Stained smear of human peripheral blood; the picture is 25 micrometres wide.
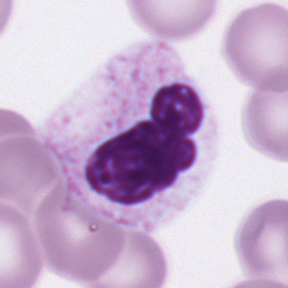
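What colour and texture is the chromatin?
Dark purple and coarsely clumped.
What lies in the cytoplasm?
Scattered small reddish-pink granules, set in abundant, very pale pink cytoplasm.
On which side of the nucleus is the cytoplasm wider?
The upper left, where it forms a wider band than on the right.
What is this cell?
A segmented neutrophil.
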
